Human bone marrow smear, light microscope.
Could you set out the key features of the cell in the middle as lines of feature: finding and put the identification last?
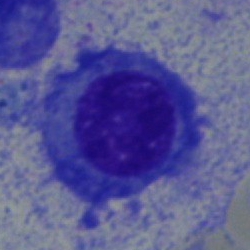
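Chromatin: dark purple across the whole nucleus
Cytoplasm: deep blue
Cytoplasmic rim: surrounds the entire nucleus
Projection: small blue knob at the lower edge of the cell
Name: plasma cell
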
